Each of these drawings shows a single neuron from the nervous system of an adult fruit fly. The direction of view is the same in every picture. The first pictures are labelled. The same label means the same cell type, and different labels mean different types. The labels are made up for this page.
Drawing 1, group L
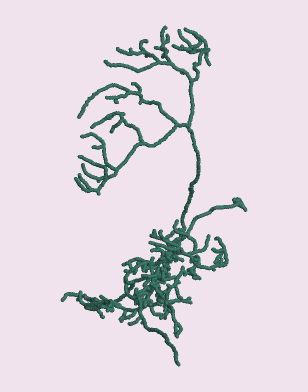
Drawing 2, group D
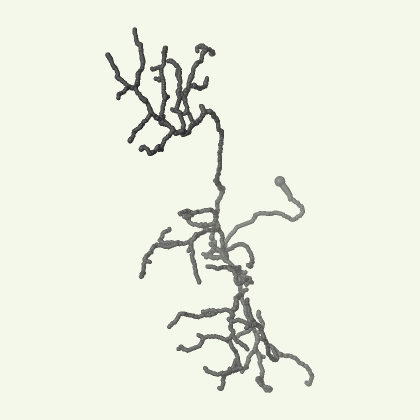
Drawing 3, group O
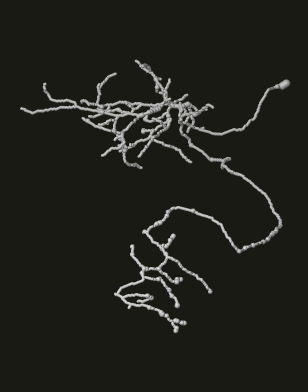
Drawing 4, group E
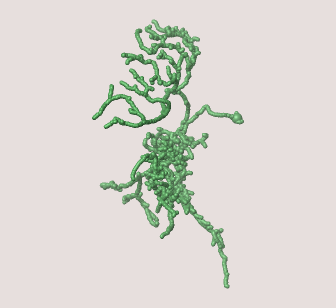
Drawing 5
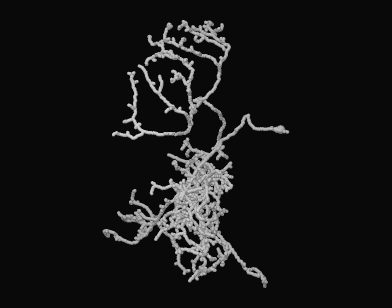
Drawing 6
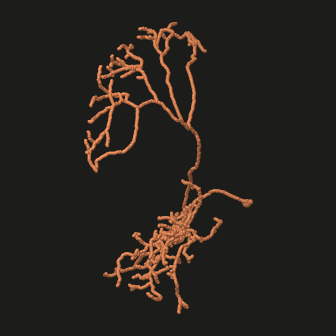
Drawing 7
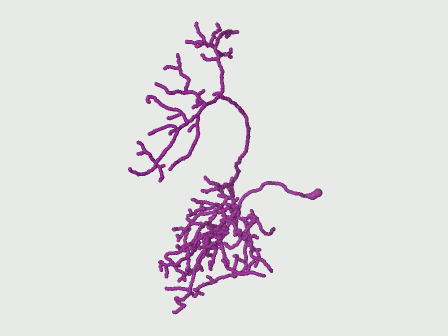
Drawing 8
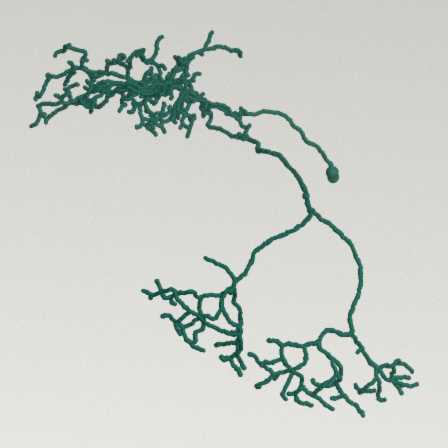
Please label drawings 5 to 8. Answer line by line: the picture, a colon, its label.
5: group E
6: group L
7: group L
8: group L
